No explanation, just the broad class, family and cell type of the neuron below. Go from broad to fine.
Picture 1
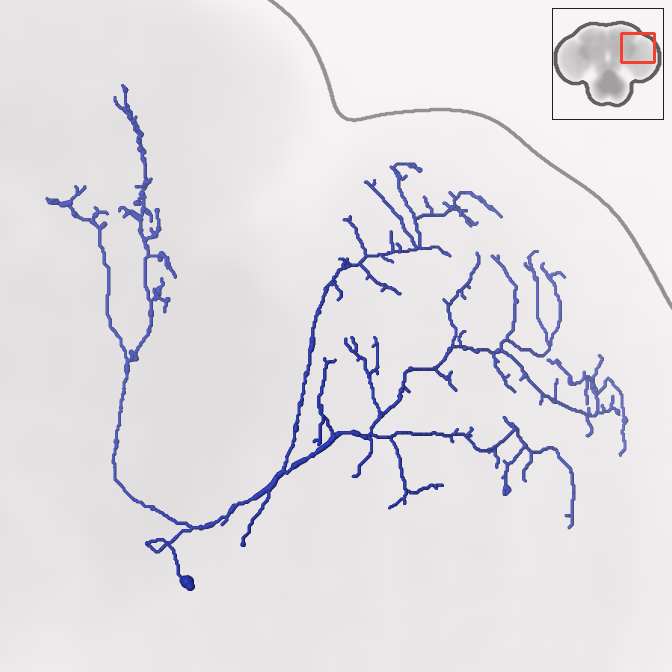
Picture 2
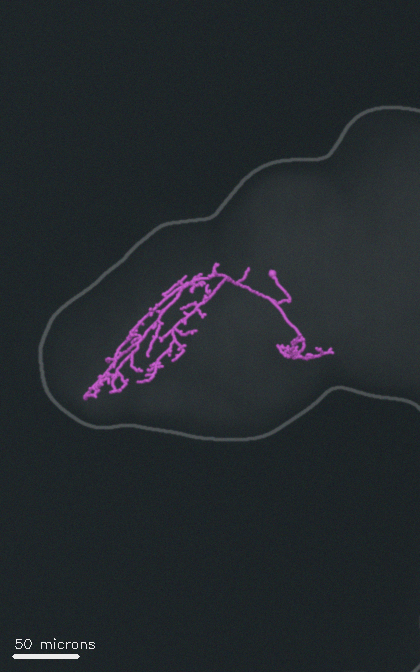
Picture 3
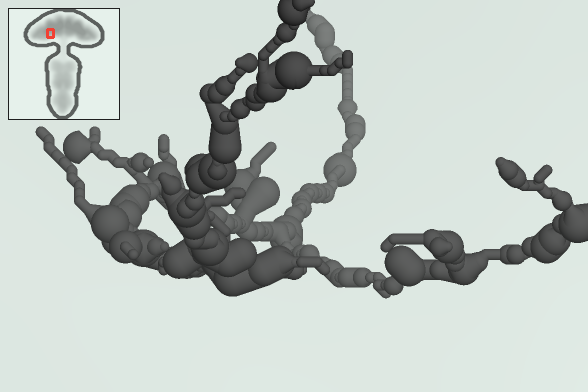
visual projection neuron; MeVP; MeVP39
